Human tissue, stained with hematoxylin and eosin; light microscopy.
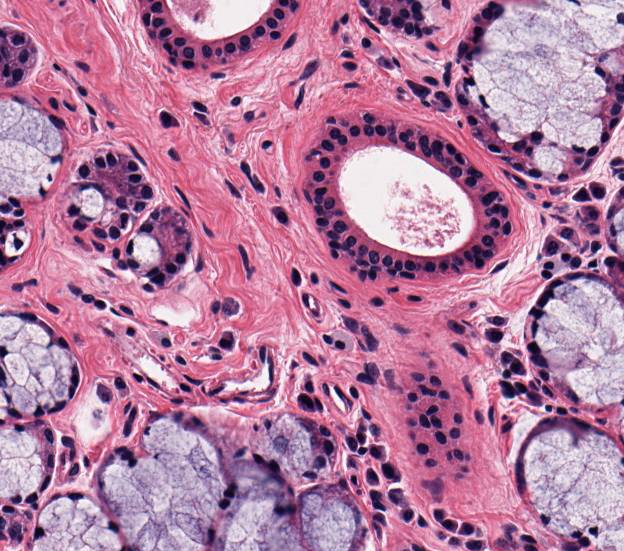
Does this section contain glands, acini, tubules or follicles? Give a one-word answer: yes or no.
Yes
